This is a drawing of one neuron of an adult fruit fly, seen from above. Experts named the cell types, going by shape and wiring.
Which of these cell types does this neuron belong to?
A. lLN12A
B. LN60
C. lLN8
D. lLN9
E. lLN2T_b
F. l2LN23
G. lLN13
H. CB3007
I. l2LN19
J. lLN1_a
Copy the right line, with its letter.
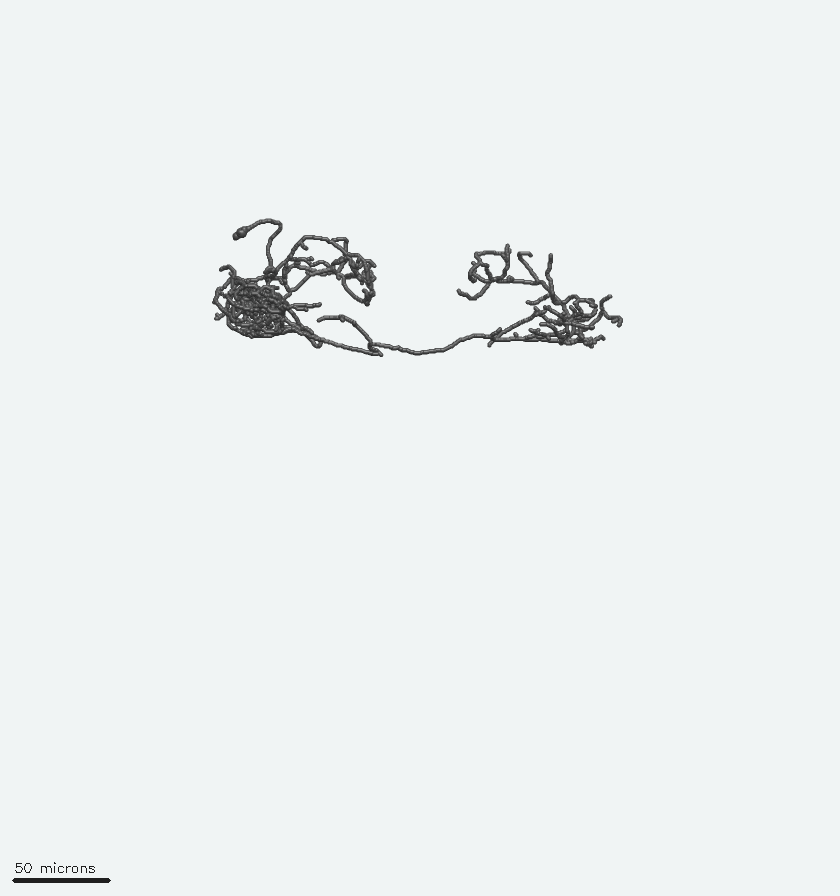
C. lLN8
